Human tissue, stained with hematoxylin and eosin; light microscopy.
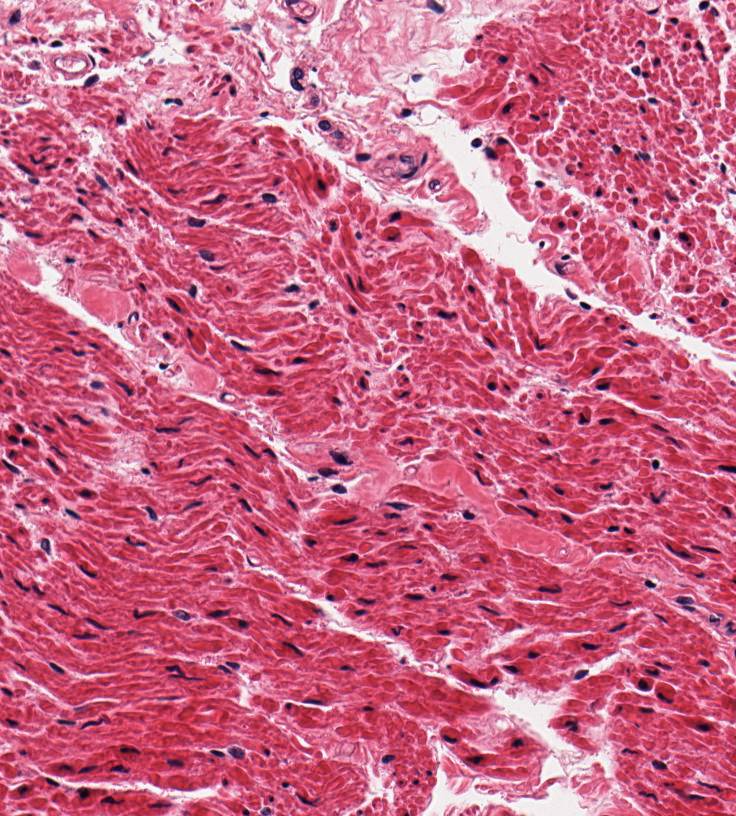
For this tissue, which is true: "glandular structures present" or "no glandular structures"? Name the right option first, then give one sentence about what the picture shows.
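No glandular structures. No epithelium, glands or fat cells are present anywhere in the field.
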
